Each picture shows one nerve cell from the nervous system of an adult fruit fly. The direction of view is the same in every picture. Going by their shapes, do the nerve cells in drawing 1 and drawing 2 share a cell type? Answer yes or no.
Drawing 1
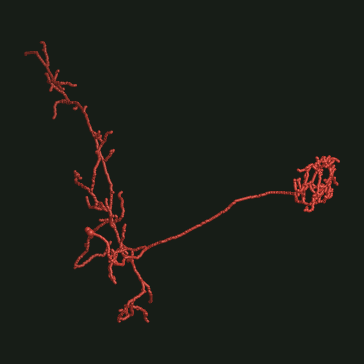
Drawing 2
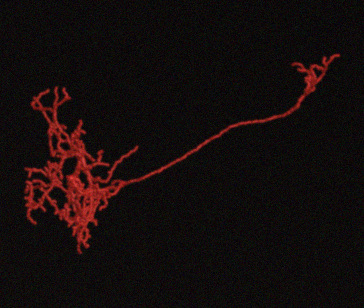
no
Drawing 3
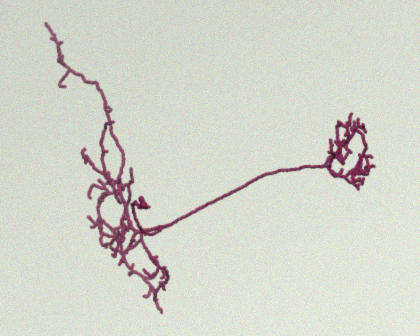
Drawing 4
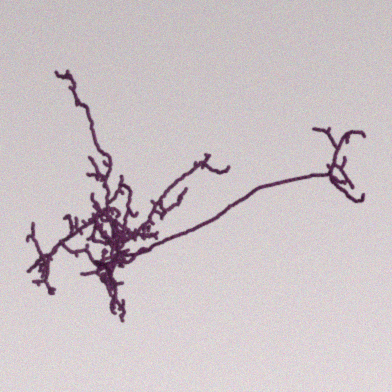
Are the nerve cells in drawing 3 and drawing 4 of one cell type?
no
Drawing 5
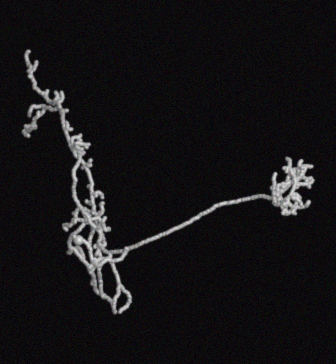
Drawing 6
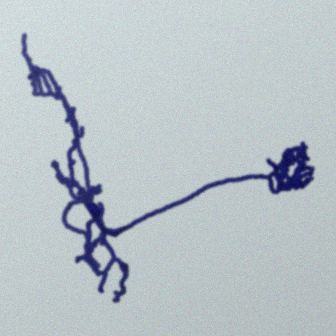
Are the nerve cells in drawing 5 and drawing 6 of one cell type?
yes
